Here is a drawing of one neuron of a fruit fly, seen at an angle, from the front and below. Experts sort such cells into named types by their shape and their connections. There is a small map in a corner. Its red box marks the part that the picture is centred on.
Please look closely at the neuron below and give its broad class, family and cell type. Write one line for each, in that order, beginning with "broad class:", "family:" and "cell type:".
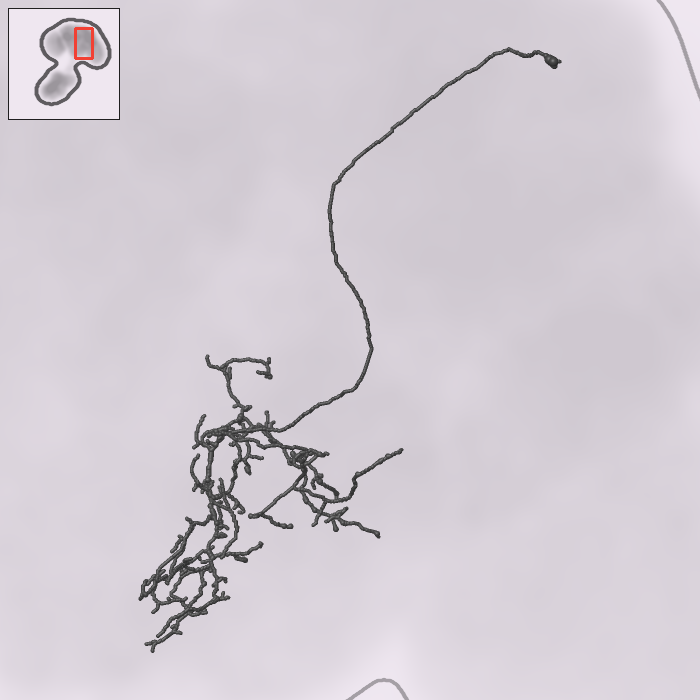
broad class: central-brain intrinsic neuron
family: hemilineage WEDd1
cell type: CB1977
